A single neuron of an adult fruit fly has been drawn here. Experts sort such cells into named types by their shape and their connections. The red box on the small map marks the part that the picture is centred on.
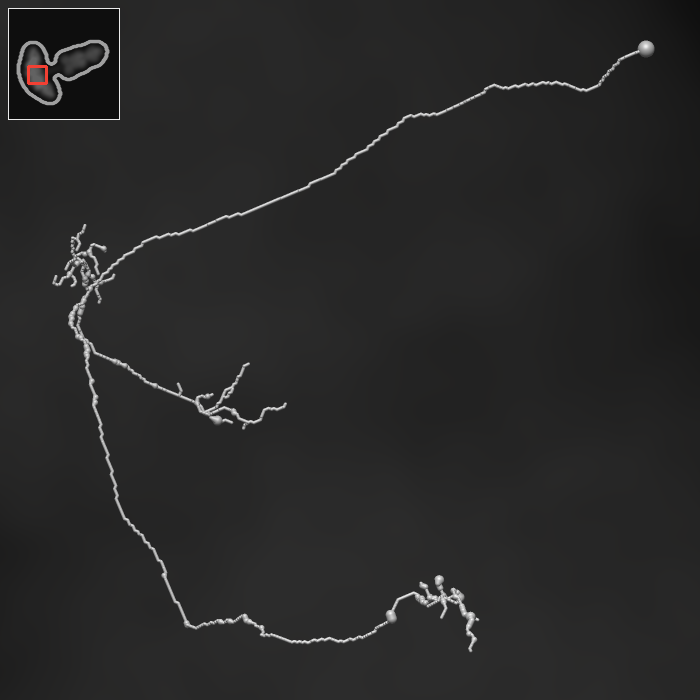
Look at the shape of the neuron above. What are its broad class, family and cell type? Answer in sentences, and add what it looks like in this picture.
Its broad class is central-brain intrinsic neuron. The name of its family is class CX. Its cell type is FS4A. It lies in the brain. The cell body is at the upper right of the picture.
